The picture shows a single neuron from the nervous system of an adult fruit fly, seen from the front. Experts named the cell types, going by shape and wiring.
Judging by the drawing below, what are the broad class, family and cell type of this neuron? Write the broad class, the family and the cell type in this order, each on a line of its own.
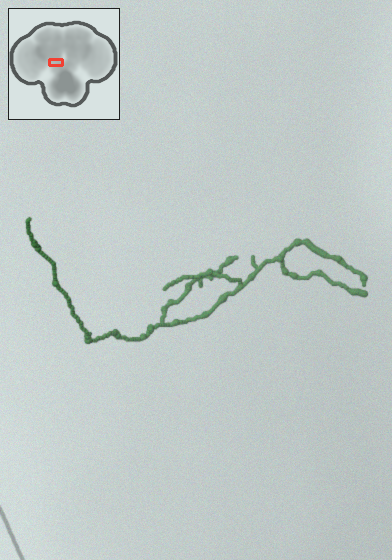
sensory neuron entering the brain
class mechanosensory
JO-ED2_a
